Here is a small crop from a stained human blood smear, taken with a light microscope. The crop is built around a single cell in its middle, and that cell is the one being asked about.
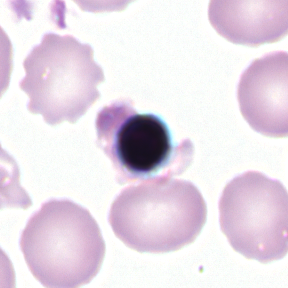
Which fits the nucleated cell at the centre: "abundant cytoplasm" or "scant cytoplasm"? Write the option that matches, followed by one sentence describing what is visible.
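Scant cytoplasm. The cytoplasm is scant and pale pinkish-lilac, close in tint to the neighbouring red cells.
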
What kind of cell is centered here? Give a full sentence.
The center cell of this crop is an erythroblast.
